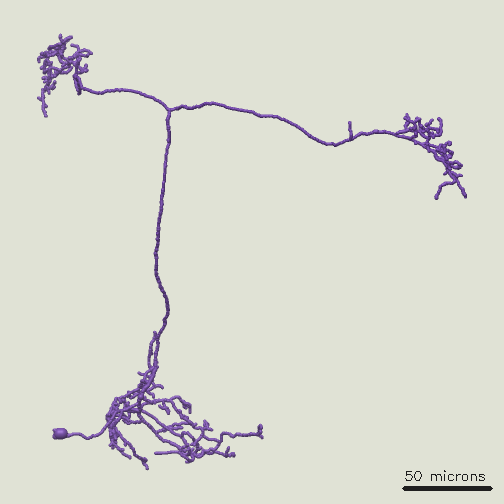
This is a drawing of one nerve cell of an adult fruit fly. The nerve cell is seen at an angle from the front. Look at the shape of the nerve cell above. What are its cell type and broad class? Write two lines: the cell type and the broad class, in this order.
GNG489
central-brain intrinsic neuron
